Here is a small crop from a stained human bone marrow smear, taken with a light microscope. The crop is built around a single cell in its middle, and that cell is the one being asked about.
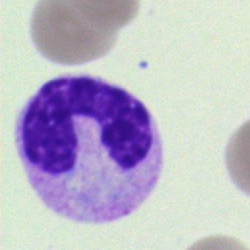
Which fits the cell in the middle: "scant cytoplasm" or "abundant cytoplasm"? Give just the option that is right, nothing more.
Abundant cytoplasm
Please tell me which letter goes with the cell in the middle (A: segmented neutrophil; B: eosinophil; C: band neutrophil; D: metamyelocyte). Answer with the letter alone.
C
